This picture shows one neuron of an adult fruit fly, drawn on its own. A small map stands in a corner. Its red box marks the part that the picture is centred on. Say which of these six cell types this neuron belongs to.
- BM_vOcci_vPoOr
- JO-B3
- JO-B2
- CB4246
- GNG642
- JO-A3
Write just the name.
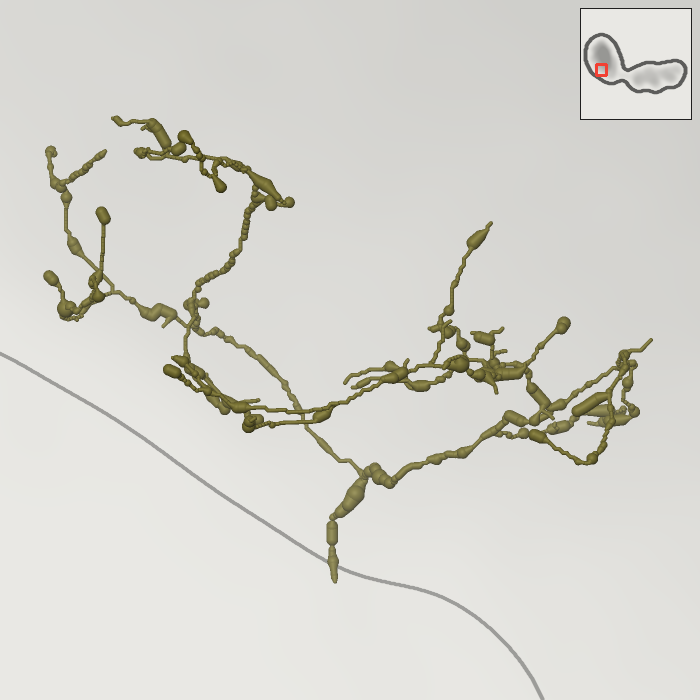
GNG642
